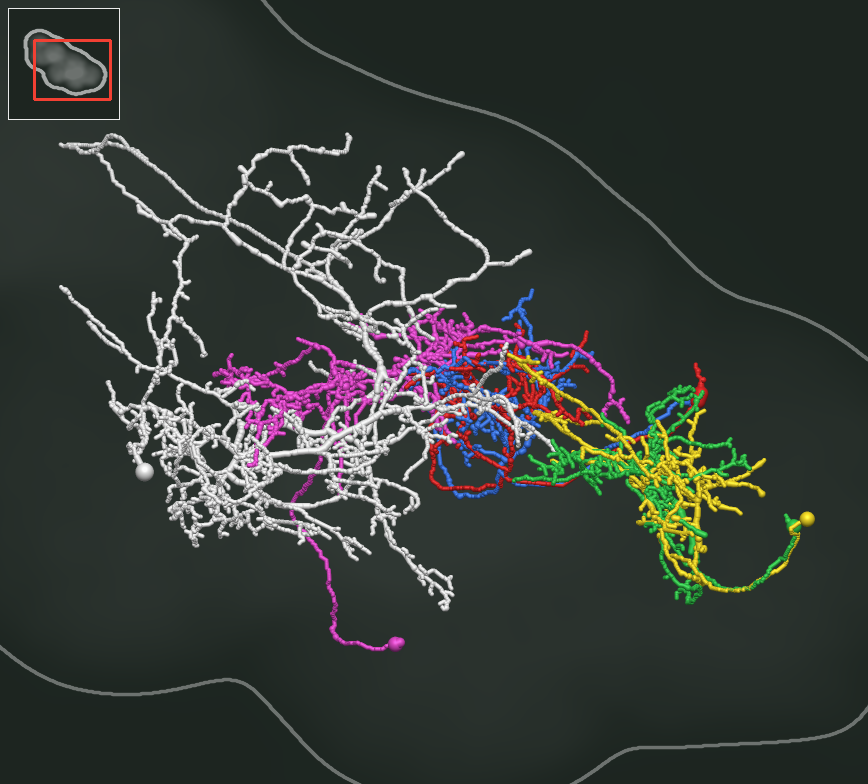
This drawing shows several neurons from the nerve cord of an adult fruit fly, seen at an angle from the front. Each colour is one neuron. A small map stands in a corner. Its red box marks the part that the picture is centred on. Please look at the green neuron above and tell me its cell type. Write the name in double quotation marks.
"IN09A054"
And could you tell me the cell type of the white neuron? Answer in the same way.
"IN17A030"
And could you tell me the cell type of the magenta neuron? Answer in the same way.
"IN00A054"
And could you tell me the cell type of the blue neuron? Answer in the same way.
"IN09A076"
